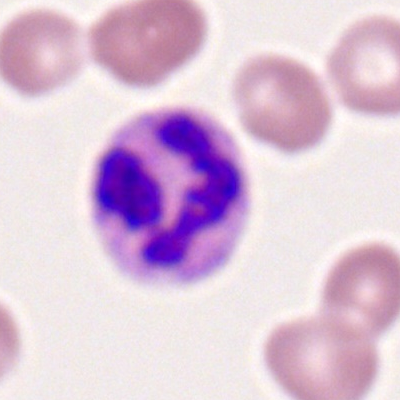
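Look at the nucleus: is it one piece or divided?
It is divided into several lobes, set around the edge of the cell.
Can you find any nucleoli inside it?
No, none are visible.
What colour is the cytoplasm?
Pale pinkish-lilac, filling the space between the lobes, and you will see no vacuoles in it.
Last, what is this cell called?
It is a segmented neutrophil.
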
